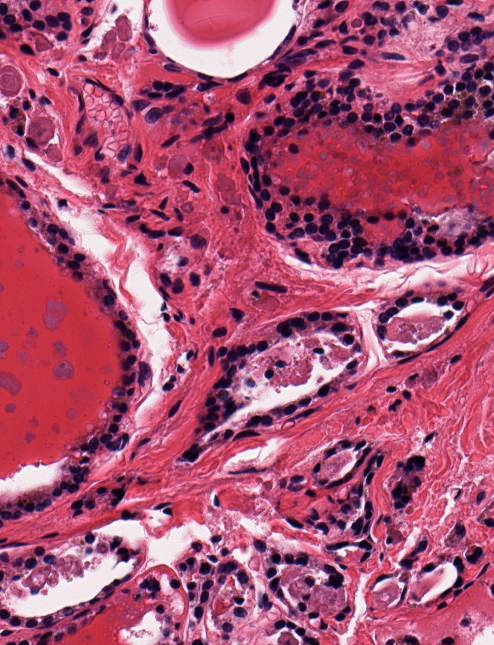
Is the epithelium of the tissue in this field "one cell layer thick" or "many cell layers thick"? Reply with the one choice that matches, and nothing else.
One cell layer thick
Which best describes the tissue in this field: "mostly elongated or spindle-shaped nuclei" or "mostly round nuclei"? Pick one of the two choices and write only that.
Mostly round nuclei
